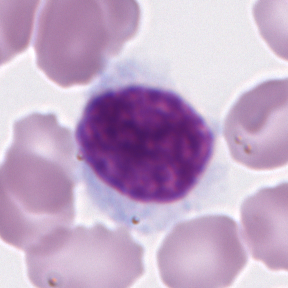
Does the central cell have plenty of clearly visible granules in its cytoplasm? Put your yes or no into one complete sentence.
No, the cell shows no granules in its cytoplasm.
